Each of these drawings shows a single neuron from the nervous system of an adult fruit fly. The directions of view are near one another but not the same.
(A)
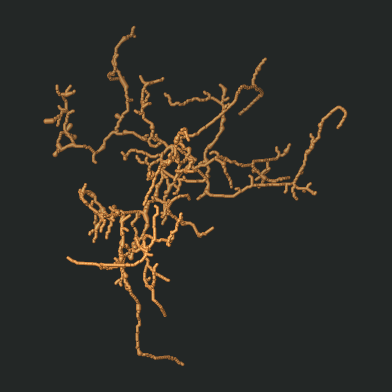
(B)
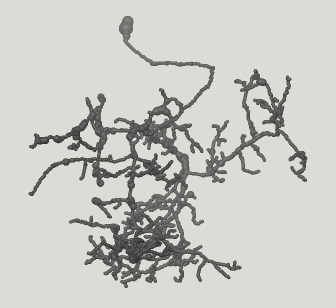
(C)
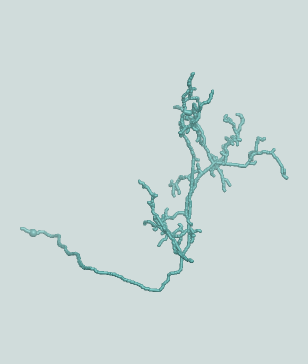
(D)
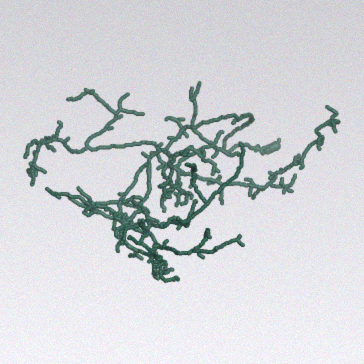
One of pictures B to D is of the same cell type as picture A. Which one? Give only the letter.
D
